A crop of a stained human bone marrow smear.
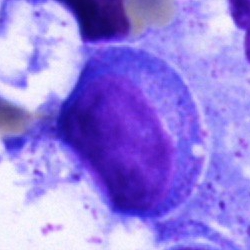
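Blast, the central cell: notice first that its nucleus sits off-centre, pushed toward the lower left. The chromatin stains dark purple and looks dense. Follow the cytoplasm around and you will see its band is widest on the right side. Within that cytoplasm, near the right edge, lies a small clear round spot.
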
